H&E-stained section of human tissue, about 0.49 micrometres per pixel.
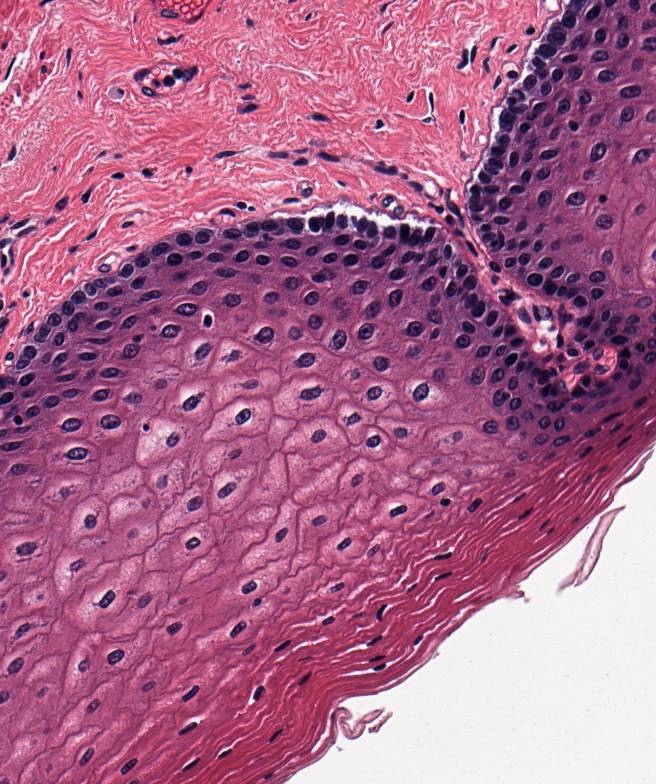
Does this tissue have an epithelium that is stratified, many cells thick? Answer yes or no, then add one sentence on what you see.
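Yes. A thick stratified squamous epithelium fills the lower and right part of the field, with connective tissue at the upper left.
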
